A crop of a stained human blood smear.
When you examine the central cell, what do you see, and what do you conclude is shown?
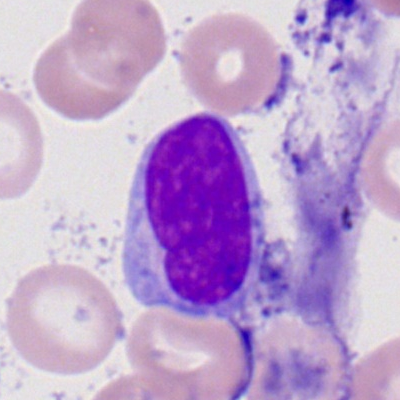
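Nucleus toward the right, leaving a wider cytoplasmic band on the left. Outline smooth and oval, without surface projections. Chromatin coarse and clumped, with scattered paler patches. Cytoplasm pale grey-blue. Lymphocyte.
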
